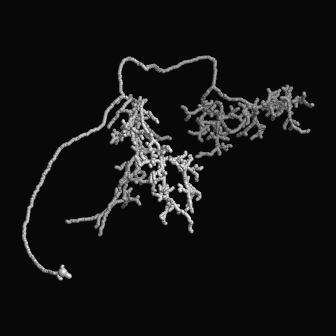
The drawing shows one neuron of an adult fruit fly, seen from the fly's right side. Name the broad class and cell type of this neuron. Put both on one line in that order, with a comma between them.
central-brain intrinsic neuron, SMP249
